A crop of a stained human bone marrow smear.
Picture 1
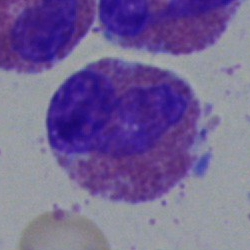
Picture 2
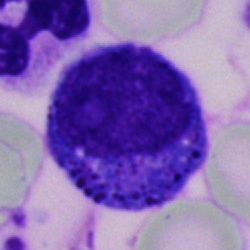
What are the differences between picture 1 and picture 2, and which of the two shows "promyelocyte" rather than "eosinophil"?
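Of the two, picture 1 is the eosinophil and picture 2 the promyelocyte. The clearest difference lies in the chromatin: both stain dark purple, but in the eosinophil it looks coarse and clumped, while in the promyelocyte it is evenly stippled rather than gathered into coarse clumps.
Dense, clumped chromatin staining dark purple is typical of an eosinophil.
The promyelocyte has a roughly round outline with a smooth edge, and no projections stand out from its surface. In the eosinophil, no clear vacuoles are seen in the cytoplasm. The neighbouring material differs too: a small blue fragment lies against the right edge of the eosinophil, and part of another dark-staining nucleated cell lies at the upper left corner of picture 2.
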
